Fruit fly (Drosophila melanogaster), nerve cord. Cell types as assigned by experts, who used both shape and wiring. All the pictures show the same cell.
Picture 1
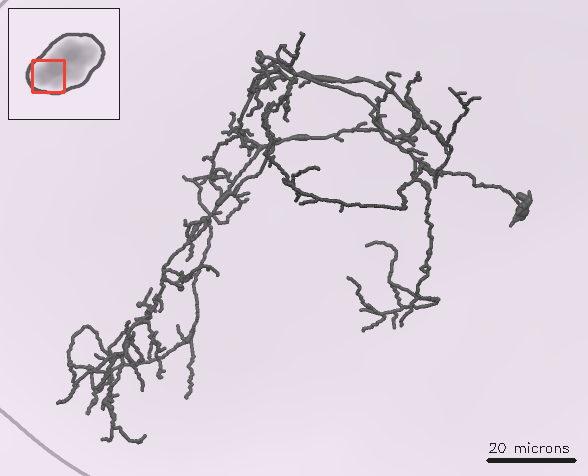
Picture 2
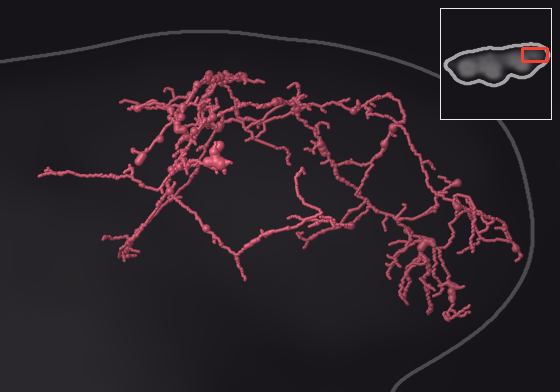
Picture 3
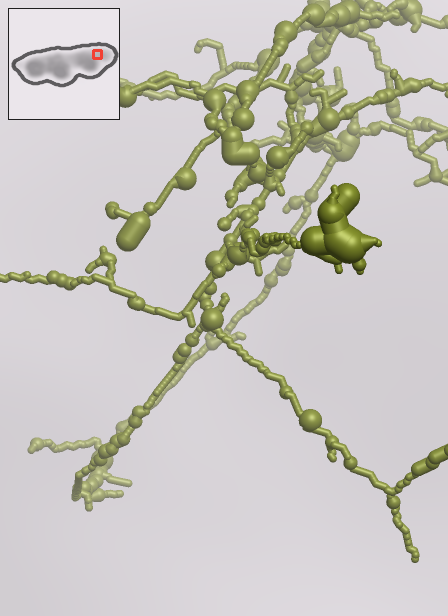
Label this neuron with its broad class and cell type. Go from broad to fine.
nerve-cord intrinsic neuron; INXXX386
